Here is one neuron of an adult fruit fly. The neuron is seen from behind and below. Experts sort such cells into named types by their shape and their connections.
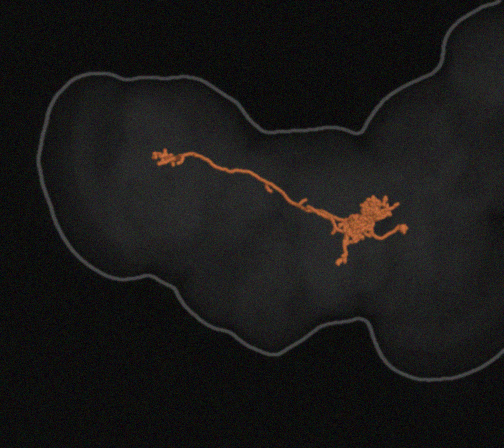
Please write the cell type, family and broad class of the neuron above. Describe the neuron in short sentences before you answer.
The cell body can be seen on the right of the picture. In this view it is wider than it is tall. It is of cell type LH004m. The family is hemilineage VLPl4_dorsal. It is a central-brain intrinsic neuron.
